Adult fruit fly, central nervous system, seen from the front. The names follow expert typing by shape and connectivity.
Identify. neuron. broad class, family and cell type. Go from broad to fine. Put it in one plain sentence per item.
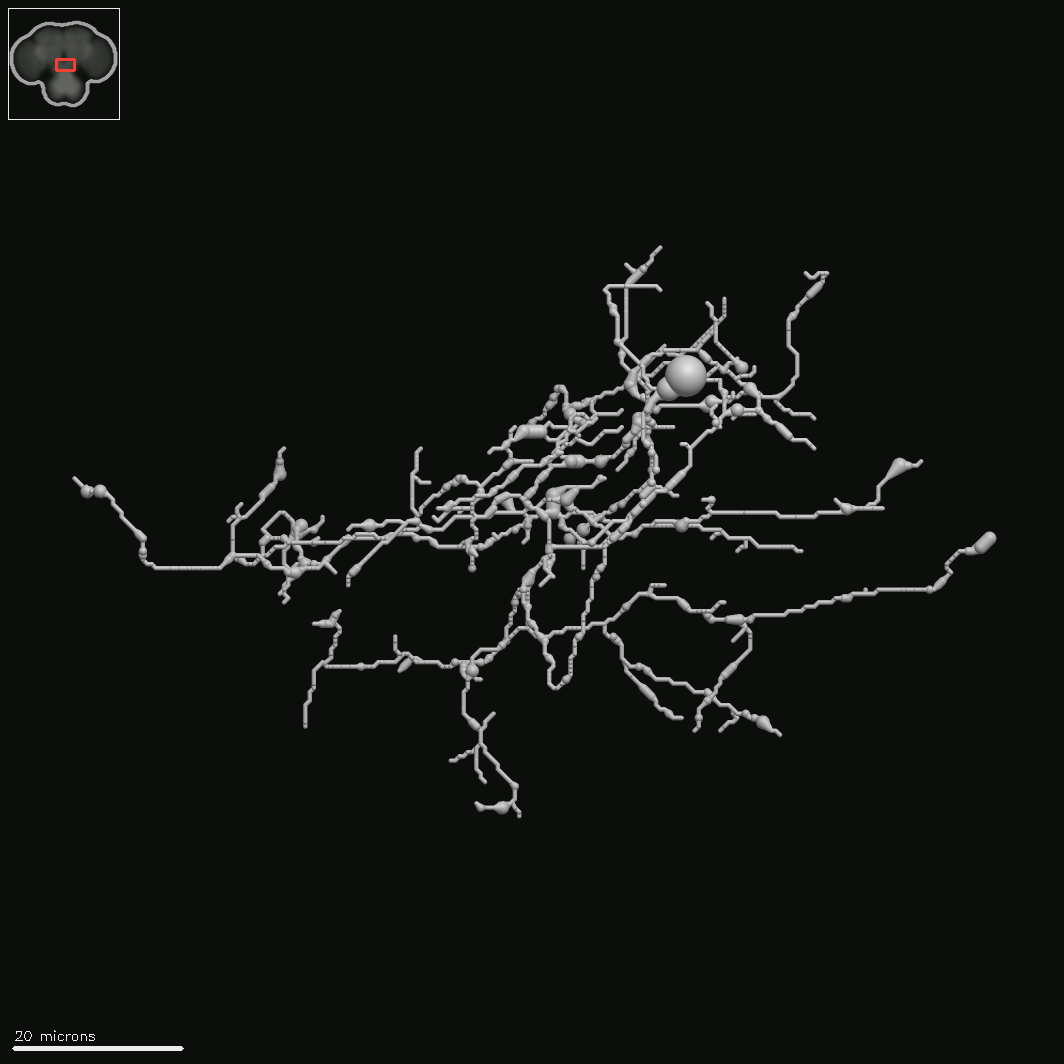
A central-brain intrinsic neuron of hemilineage TRdm, type GNG255.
